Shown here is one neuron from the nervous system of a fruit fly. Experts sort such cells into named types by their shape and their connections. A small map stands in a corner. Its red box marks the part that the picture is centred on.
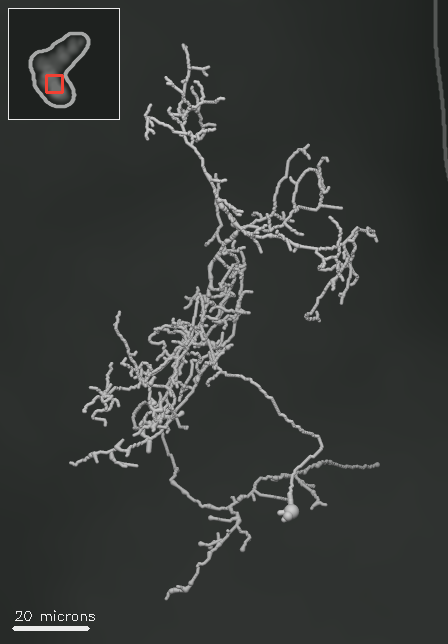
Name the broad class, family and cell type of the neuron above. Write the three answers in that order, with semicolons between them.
central-brain intrinsic neuron; hemilineage SMPad3; SMP133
